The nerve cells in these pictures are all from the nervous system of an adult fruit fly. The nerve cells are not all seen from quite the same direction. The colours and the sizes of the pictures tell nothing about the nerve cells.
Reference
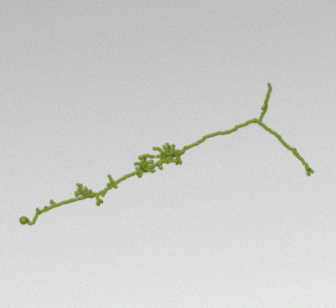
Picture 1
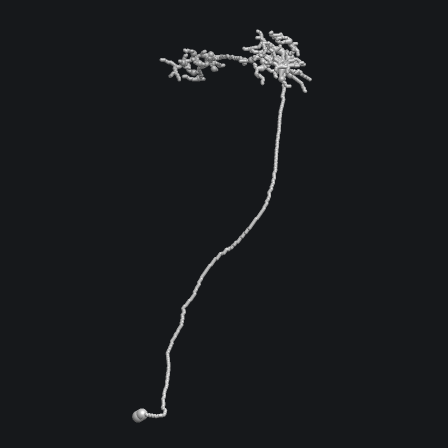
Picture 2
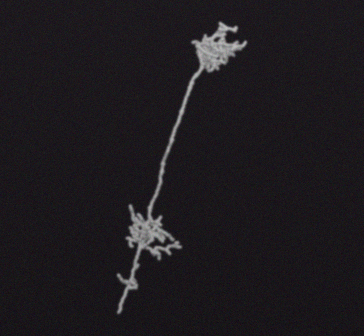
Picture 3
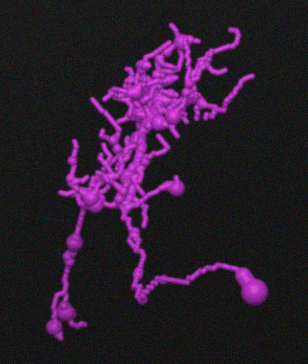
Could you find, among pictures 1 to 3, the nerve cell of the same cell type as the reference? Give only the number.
3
